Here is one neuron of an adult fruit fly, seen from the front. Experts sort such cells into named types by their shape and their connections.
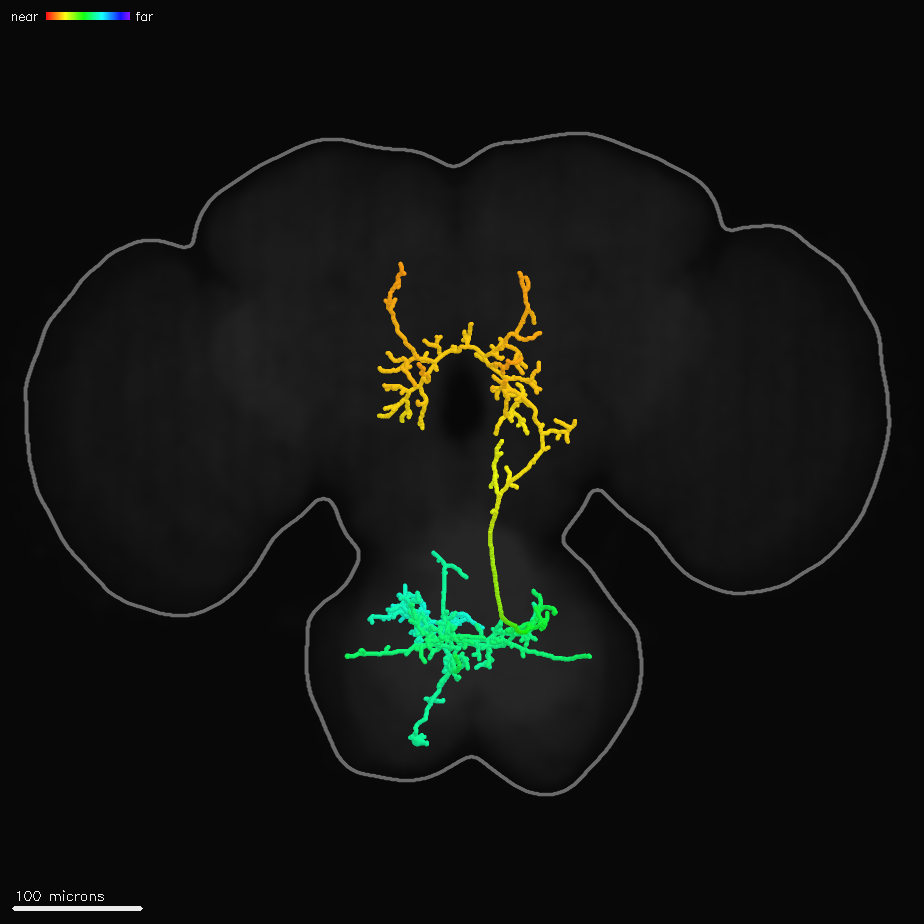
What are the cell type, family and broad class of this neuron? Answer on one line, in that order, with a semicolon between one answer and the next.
AN06B040; hemilineage 06B; ascending neuron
